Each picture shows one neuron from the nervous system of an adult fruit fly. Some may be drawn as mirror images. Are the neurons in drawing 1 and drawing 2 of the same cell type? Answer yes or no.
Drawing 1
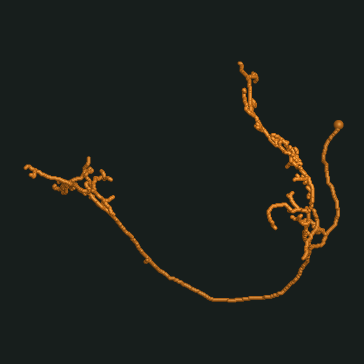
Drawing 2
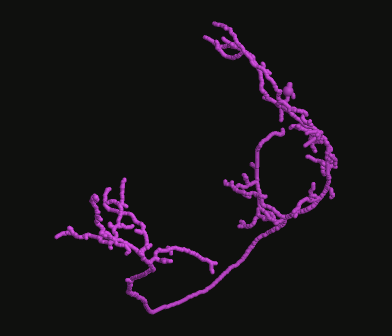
yes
